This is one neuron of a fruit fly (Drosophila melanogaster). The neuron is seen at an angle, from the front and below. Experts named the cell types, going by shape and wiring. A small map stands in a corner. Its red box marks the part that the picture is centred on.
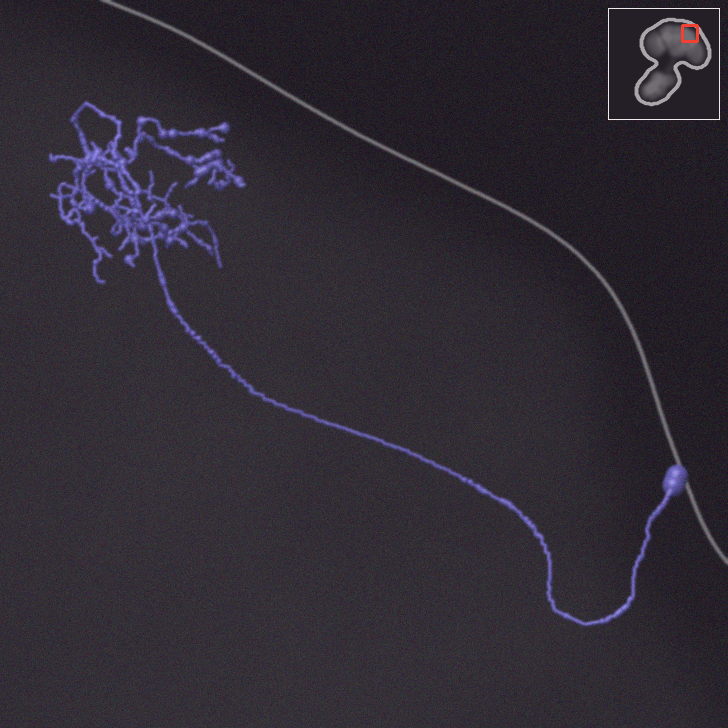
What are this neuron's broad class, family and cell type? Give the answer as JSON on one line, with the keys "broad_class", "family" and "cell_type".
{"broad_class": "central-brain intrinsic neuron", "family": "hemilineage SIPa1_ventral", "cell_type": "SLP106"}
